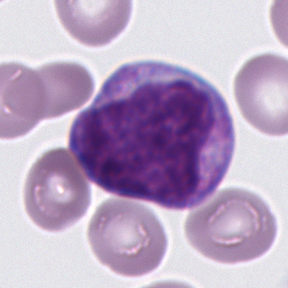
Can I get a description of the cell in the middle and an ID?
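Most of the cell is occupied by the nucleus, which lies toward the lower left. The cytoplasm forms a crescent along the top and right side and is pale bluish-lilac in colour. It is an atypical promyelocyte.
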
